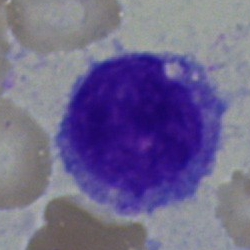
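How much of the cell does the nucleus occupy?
Most of it, leaving only a narrow rim of cytoplasm.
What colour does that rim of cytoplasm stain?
It stains blue.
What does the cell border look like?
Slightly ragged, with small bumps rather than smooth.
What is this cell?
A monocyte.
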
